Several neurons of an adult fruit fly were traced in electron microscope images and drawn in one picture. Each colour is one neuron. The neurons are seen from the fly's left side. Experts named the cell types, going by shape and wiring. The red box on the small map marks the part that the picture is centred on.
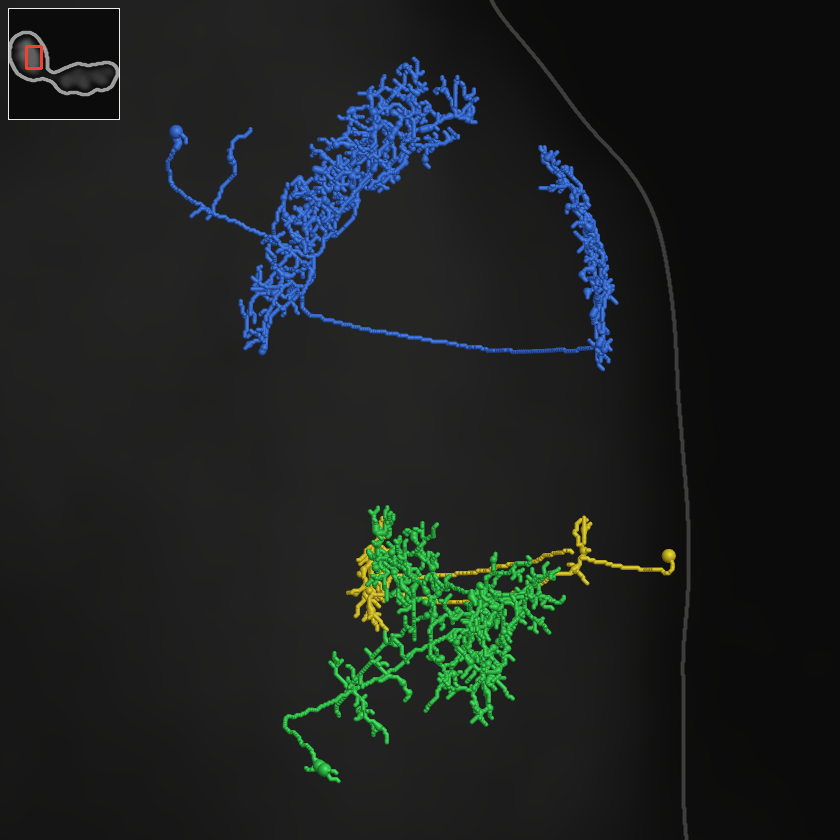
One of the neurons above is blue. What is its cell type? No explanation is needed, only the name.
TmY19a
